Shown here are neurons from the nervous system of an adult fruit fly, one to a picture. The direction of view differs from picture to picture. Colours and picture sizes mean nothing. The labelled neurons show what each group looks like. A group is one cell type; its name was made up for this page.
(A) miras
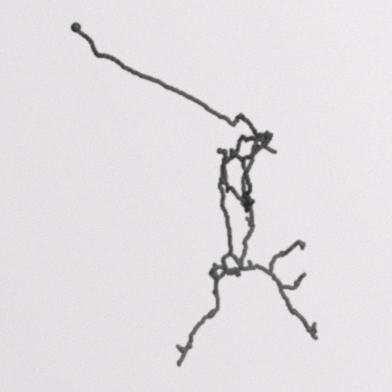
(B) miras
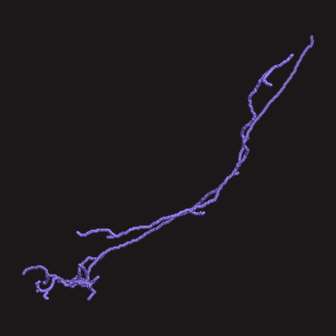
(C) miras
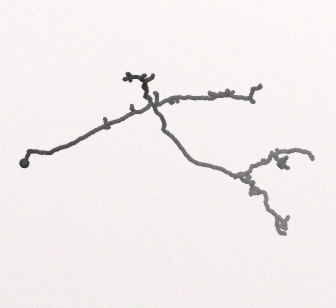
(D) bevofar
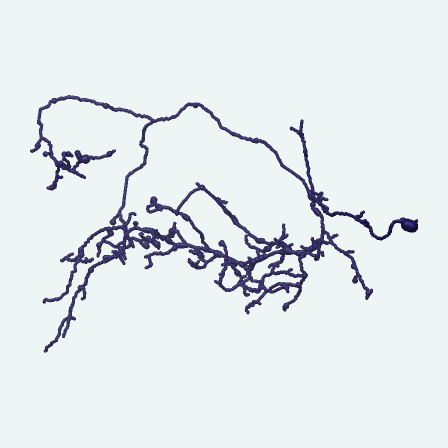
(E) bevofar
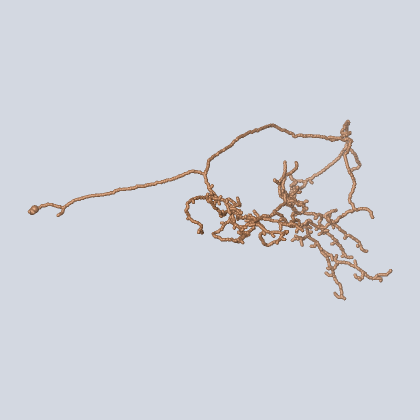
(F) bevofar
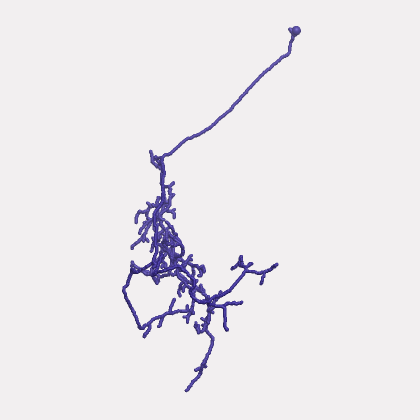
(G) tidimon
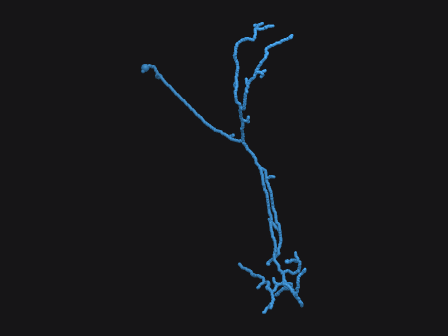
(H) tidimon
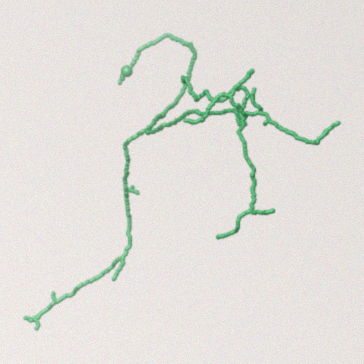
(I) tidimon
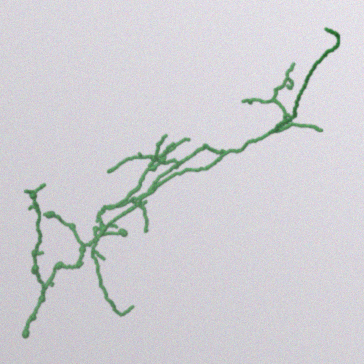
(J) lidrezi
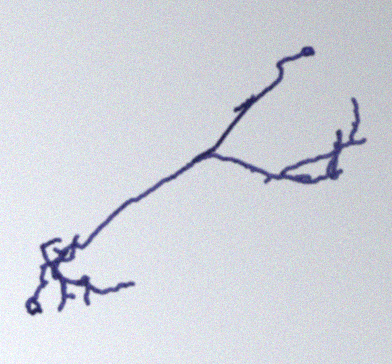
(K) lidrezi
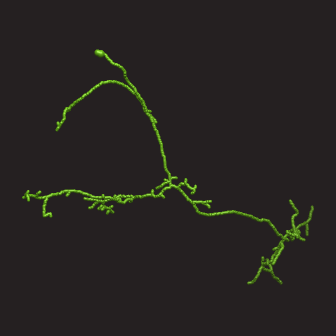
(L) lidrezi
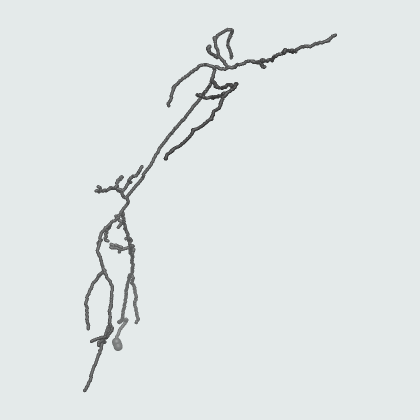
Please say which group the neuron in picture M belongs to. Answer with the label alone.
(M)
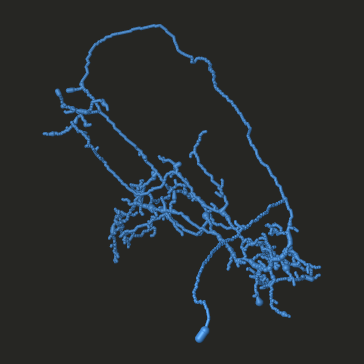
bevofar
